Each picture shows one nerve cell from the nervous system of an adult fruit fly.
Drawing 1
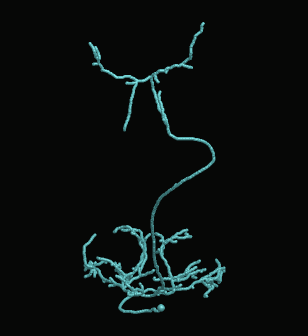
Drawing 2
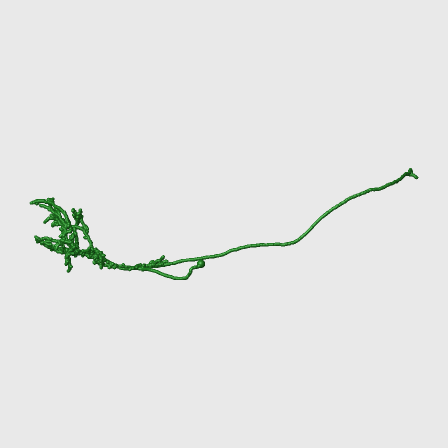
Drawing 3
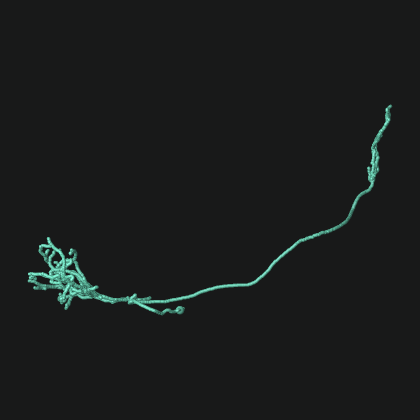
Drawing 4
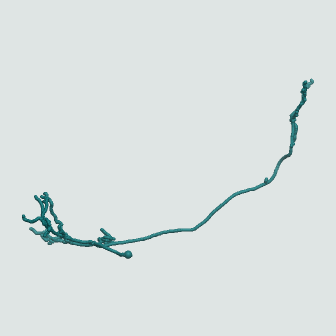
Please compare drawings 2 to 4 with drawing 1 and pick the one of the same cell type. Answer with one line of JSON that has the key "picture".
{"picture": 3}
